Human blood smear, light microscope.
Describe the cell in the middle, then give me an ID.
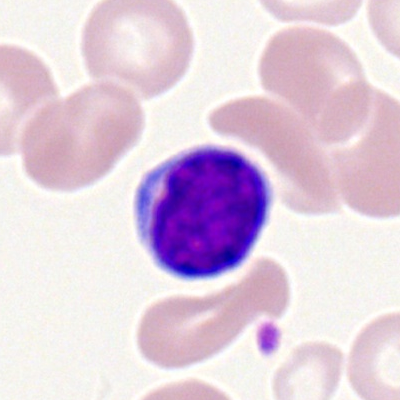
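Chromatin dense, dark purple, coarsely clumped. Nucleoli not visible. Cytoplasm a scant pale blue rim, mainly on the left side, without granules. Cell: lymphocyte.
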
